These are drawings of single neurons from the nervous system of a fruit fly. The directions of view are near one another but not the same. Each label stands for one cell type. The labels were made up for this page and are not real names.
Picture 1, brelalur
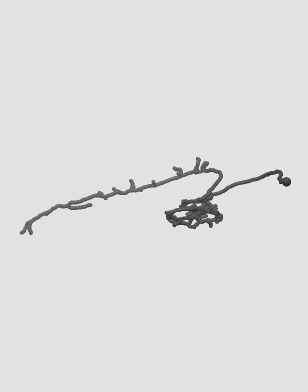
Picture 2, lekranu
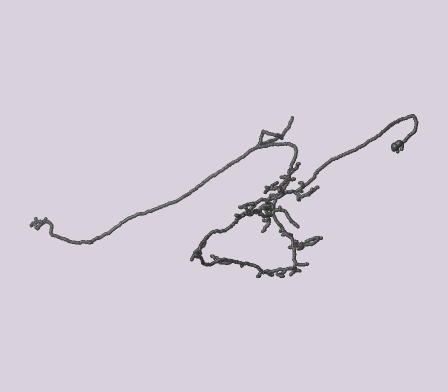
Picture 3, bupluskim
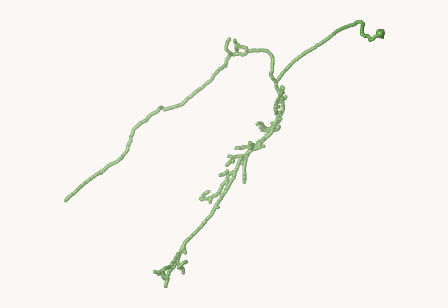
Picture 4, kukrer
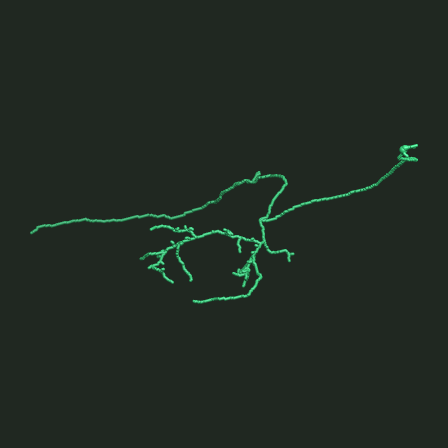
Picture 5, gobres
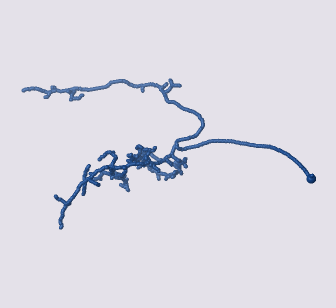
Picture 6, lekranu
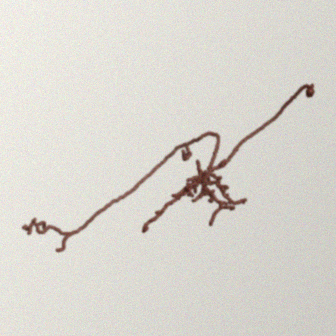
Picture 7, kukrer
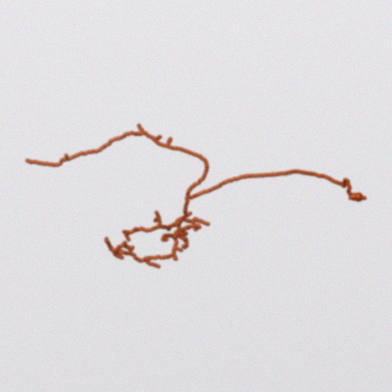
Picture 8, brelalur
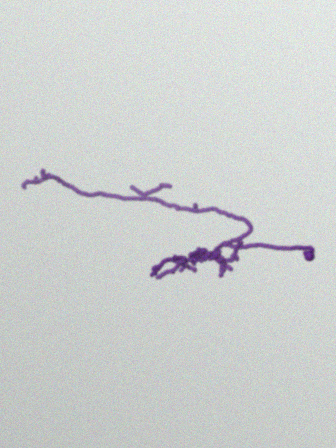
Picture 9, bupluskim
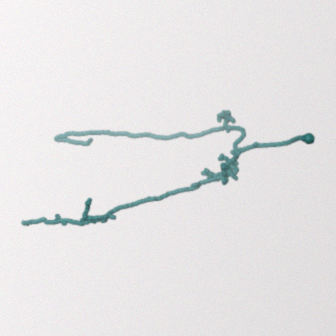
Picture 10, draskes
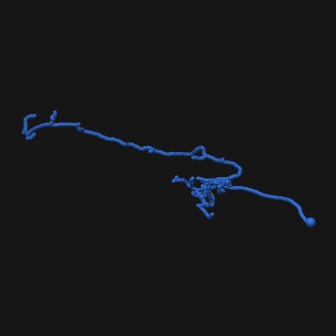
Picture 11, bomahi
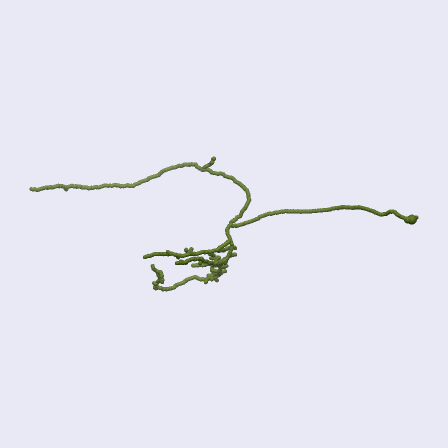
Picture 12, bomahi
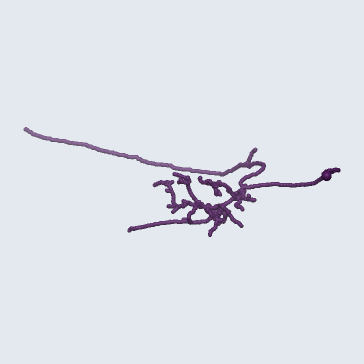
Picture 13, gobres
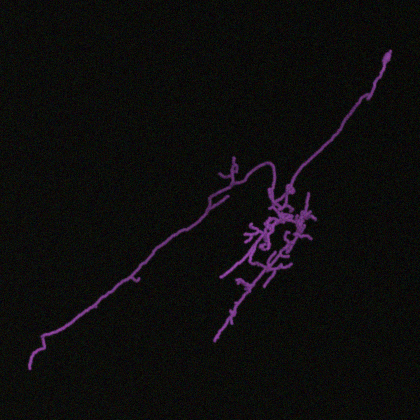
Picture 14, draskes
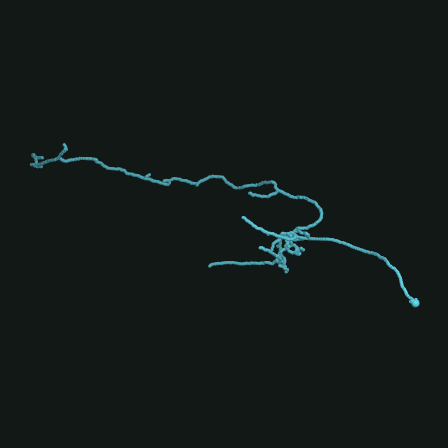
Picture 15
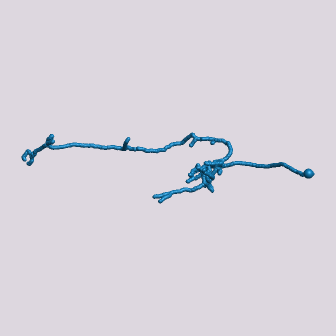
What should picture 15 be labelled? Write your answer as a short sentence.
It belongs to draskes.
